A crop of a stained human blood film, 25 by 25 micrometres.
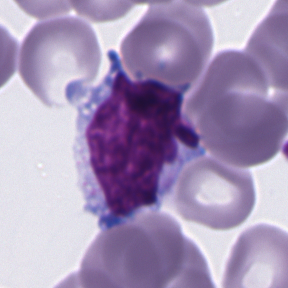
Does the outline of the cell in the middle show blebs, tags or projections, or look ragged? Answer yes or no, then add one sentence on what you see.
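Yes. The cell outline is irregular, with small ragged projections at its edges.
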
